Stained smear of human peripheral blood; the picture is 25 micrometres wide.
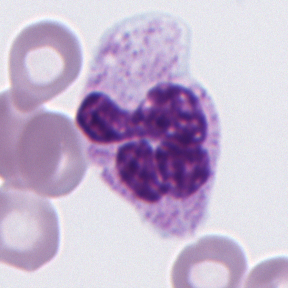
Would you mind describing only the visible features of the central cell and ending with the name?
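Fine violet granules lie scattered throughout the cytoplasm. No nucleoli can be made out in the nucleus. The outline is irregular, and the cytoplasm extends farthest toward the top. On the left, the leftmost nuclear lobe reaches the edge of the cell. This is a segmented neutrophil.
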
